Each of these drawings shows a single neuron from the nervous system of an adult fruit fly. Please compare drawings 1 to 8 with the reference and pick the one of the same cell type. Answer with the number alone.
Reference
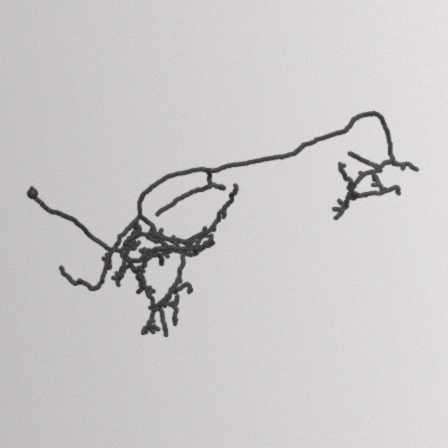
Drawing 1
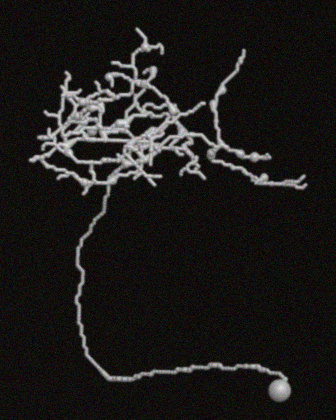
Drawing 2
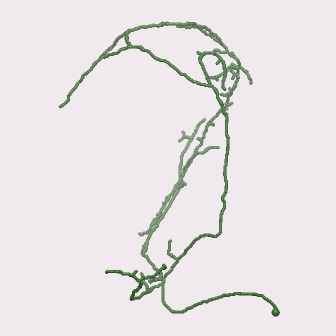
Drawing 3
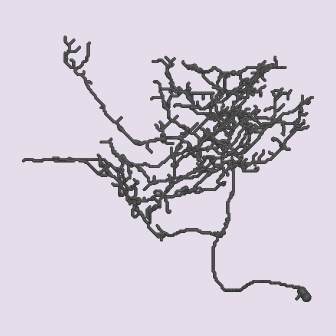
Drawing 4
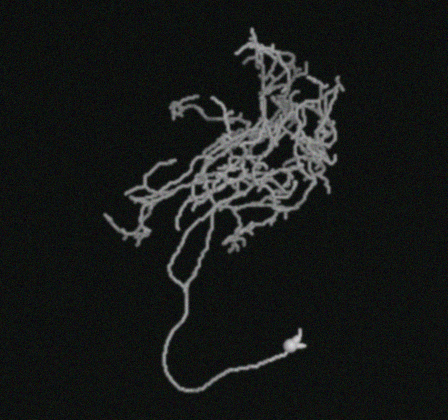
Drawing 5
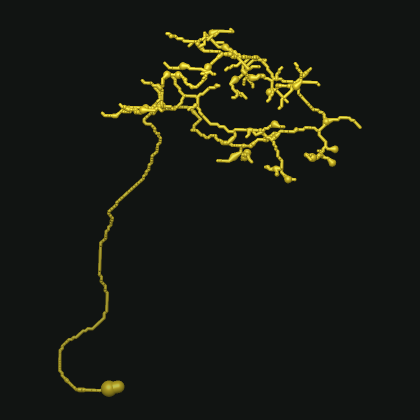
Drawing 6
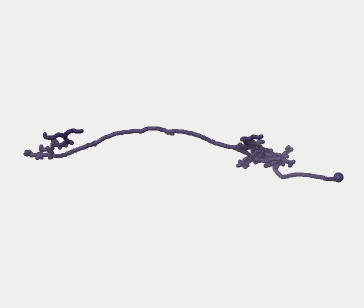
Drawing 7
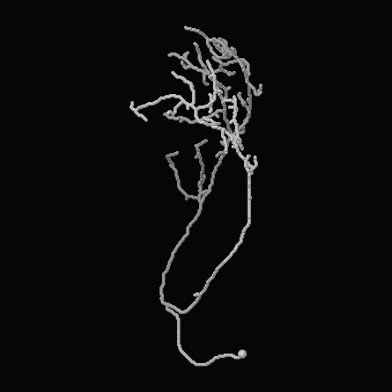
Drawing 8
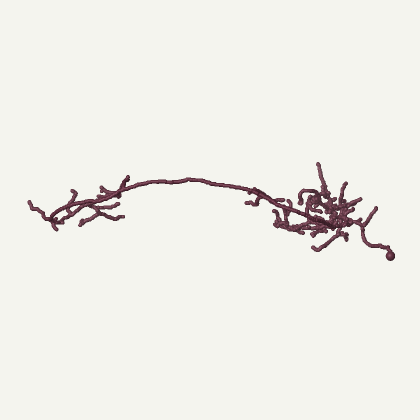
8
